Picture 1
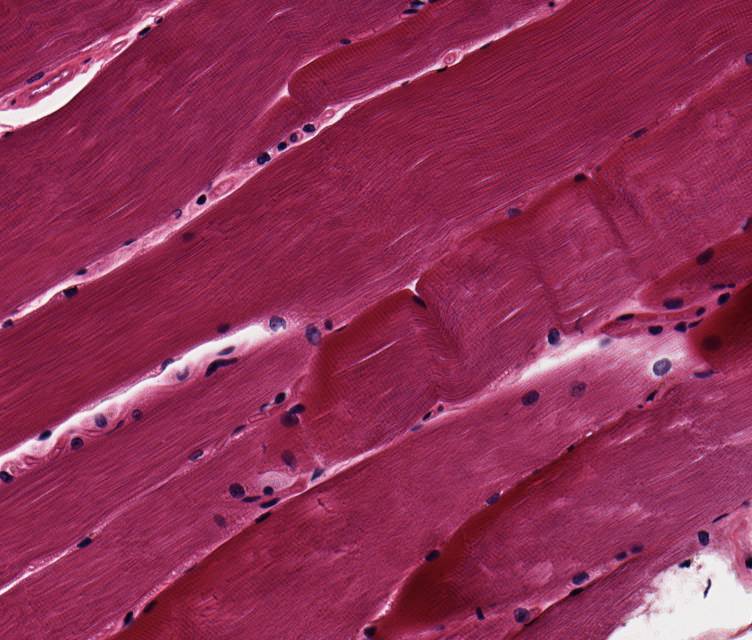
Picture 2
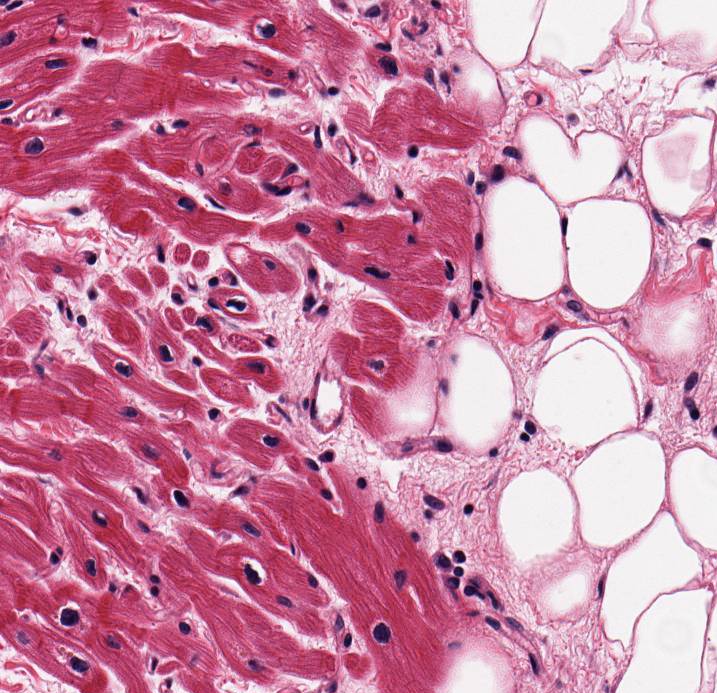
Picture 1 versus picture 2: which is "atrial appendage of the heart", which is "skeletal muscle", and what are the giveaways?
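Skeletal muscle appears in picture 1, the atrial appendage of the heart in picture 2. Fibres first: in skeletal muscle, long parallel fibres crossed by fine transverse striations run diagonally from lower left to upper right; the atrial ones are branching cardiac muscle cells, a group near left centre cut across as small rounded profiles. Nuclei next: skeletal fibres carry small, dark, flattened nuclei at their edges, while each cardiac cell has one central oval nucleus, some with a small clear perinuclear zone. Last, both stain a deep pink-red.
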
